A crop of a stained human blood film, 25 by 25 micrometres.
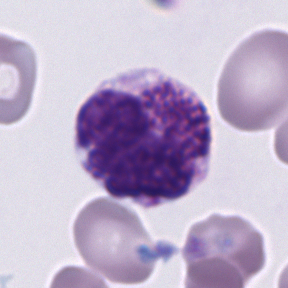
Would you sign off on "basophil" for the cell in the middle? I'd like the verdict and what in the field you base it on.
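The cell is roughly round and about 12 micrometres across. Coarse dark purple granules are scattered over it and lie across the nucleus, partly hiding its outline. No nucleoli can be seen, and small blue-purple fragments lie below the cell between two red cells. The granules covering the nucleus and blurring its outline speak for basophil and against eosinophil.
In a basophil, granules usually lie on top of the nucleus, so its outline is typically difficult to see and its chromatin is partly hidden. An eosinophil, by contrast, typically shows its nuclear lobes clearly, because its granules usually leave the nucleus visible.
Basophil is therefore the name that fits this cell.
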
